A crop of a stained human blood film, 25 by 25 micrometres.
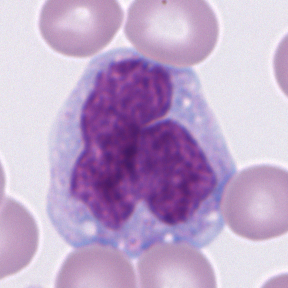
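Monocyte, stained peripheral blood smear. Cell about 18 micrometres across; nucleus fills about 60% of its area. Chromatin fine, lacy and strand-like, without dense coarse clumps. Pale grey-blue cytoplasm rims the nucleus on all sides, with small clear vacuoles scattered through it.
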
